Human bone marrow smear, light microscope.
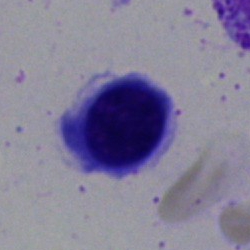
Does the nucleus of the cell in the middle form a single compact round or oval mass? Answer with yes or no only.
Yes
